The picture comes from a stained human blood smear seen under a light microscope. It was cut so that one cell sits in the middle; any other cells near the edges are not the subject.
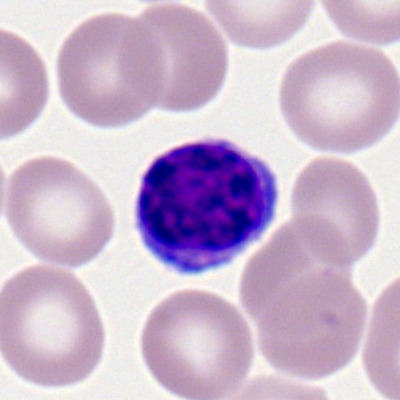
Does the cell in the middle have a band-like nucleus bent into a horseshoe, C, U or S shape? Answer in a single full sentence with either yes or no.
No, the nucleus is compact and round or oval rather than band-shaped.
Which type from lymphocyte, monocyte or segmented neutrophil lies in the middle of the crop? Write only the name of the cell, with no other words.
lymphocyte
